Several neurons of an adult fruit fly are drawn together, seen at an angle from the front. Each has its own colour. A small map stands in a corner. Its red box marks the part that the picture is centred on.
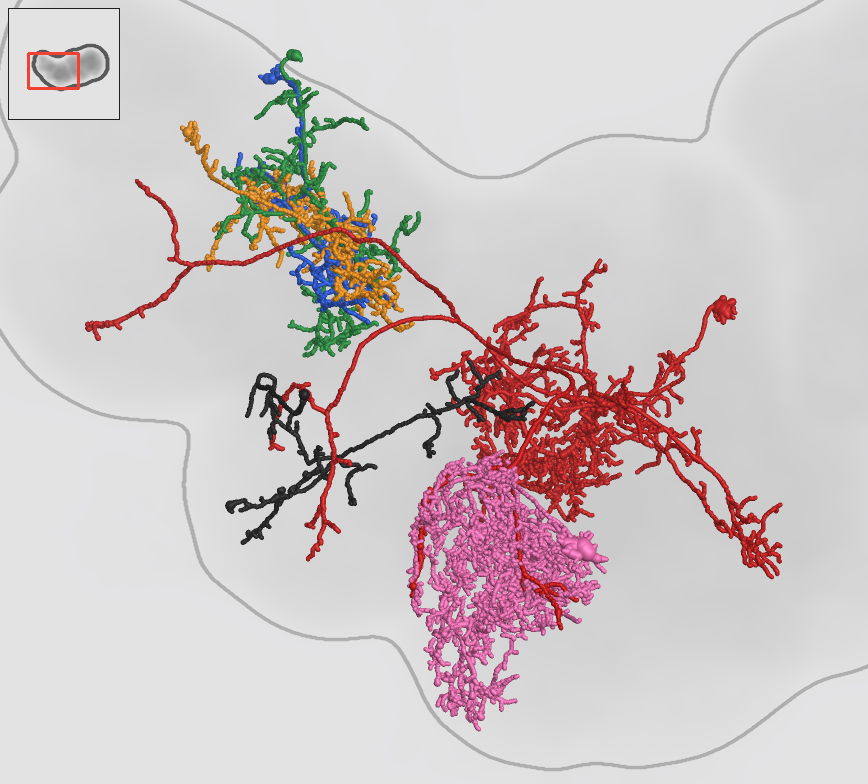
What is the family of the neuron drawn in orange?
hemilineage 21A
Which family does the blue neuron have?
hemilineage 19A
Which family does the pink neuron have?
hemilineage 19A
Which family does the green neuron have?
hemilineage 19A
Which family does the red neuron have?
hemilineage 18B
